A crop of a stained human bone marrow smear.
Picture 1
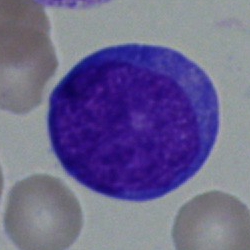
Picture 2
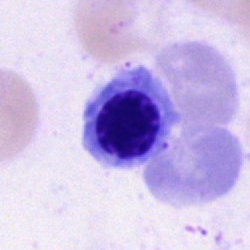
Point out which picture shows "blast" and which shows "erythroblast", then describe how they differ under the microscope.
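In the first picture you have the blast, and in the second the erythroblast. Start with the chromatin: in the blast it is finely stippled and purple, while in the erythroblast it is dark purple and coarsely clumped.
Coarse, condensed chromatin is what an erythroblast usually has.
No nucleoli can be seen in the erythroblast's nucleus. Now compare the edges: the blast is round and smooth with no projections on its surface, whereas the erythroblast's outline is irregular and slightly angular rather than smoothly round. The blast's cytoplasm is a thin rim of deep blue, widest on the right side of the cell. Neither cell shows granules in its cytoplasm.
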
